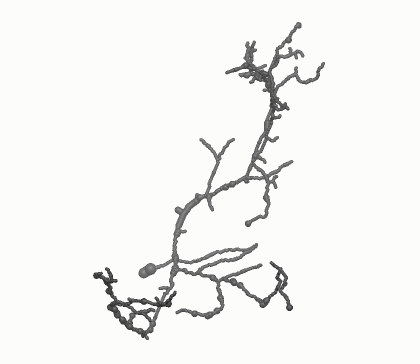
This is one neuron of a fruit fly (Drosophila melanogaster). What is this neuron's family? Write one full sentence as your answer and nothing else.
As for family, the neuron falls under hemilineage 13A.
